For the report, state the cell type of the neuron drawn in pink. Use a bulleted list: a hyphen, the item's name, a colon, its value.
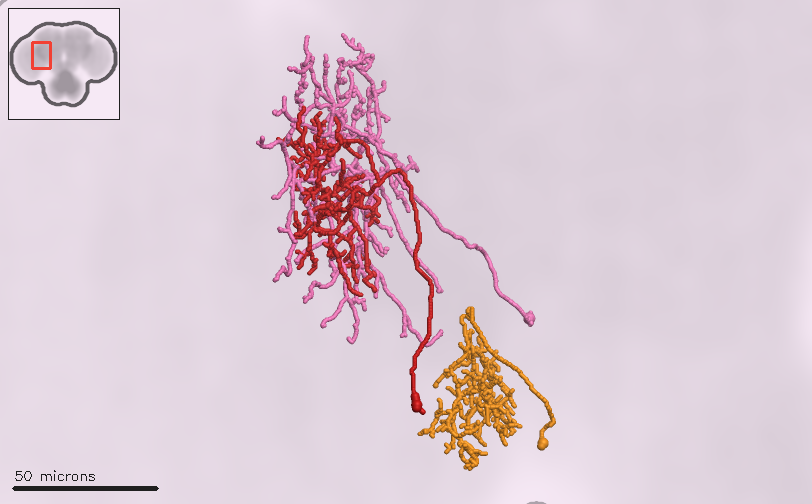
- cell type: Li19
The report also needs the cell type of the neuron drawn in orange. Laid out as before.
- cell type: Li34a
